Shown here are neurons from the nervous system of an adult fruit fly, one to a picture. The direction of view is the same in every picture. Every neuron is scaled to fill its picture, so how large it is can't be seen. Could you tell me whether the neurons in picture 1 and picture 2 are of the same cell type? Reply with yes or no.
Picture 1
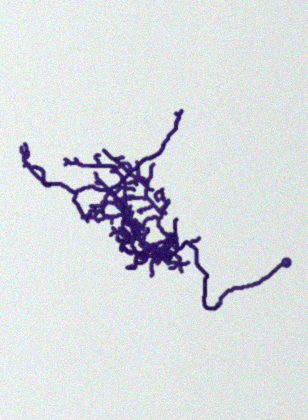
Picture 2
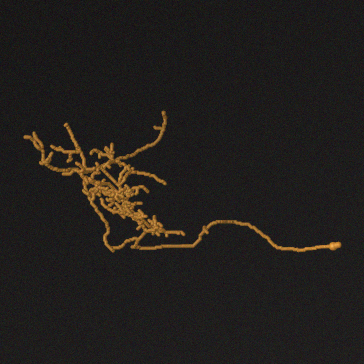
yes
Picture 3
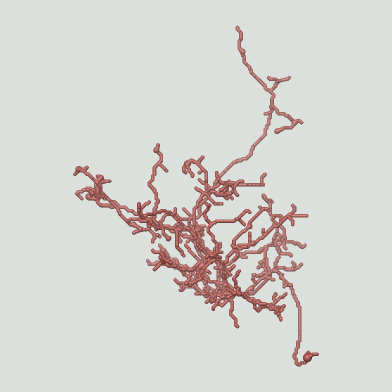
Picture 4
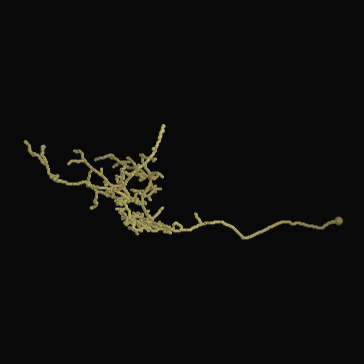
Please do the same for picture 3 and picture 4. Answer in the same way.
no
